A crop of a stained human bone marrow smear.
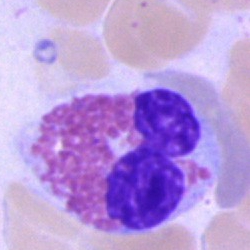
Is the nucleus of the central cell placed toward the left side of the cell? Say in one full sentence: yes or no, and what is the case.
No, this cell has its nucleus set toward the right.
